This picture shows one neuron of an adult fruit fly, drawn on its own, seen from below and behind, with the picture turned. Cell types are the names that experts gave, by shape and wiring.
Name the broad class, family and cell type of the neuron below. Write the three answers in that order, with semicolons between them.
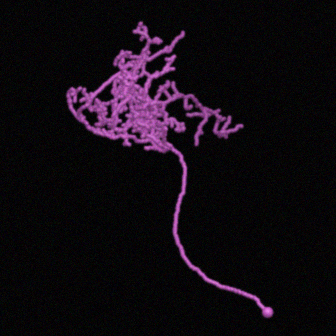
central-brain intrinsic neuron; hemilineage LHa2; CB2045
